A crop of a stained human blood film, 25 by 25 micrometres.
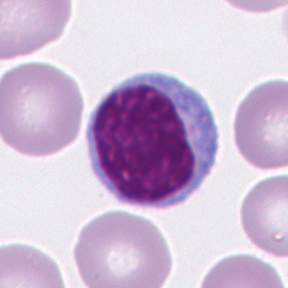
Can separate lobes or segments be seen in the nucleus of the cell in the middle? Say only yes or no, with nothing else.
No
